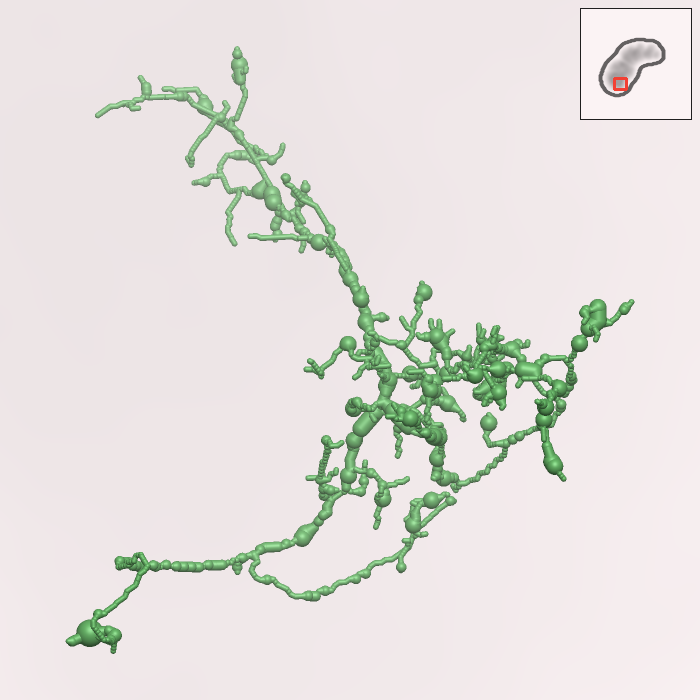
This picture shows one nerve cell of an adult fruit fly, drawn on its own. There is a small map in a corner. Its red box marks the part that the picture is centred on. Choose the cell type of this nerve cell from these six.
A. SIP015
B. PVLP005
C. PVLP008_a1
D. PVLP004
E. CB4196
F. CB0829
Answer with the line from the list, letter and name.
A. SIP015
